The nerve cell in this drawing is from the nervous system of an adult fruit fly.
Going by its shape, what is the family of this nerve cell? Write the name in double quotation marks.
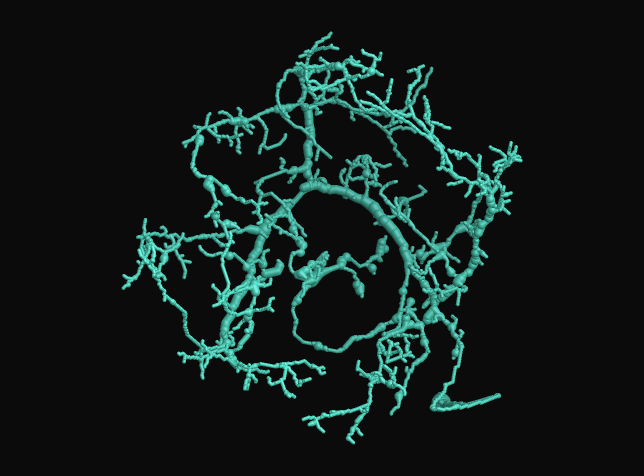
"hemilineage 03A"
